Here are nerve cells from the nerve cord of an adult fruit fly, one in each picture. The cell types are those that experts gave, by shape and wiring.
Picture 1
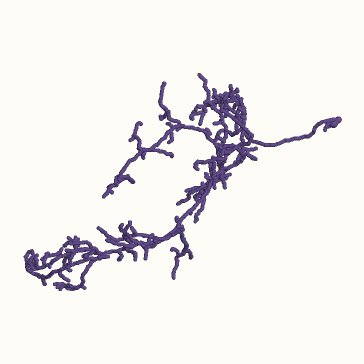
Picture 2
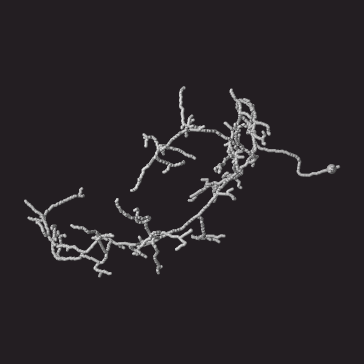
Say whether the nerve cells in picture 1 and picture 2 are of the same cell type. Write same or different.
same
